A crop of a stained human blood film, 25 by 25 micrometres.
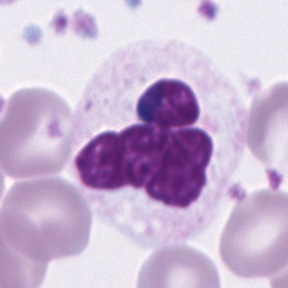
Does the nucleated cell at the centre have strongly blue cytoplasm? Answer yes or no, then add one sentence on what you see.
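No. The cytoplasm is abundant and very pale pink.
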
